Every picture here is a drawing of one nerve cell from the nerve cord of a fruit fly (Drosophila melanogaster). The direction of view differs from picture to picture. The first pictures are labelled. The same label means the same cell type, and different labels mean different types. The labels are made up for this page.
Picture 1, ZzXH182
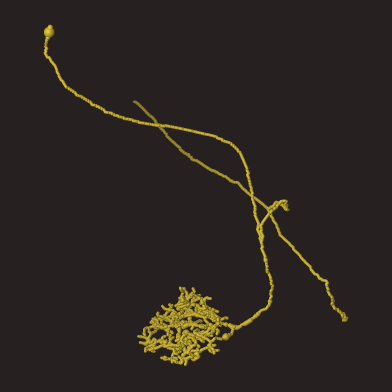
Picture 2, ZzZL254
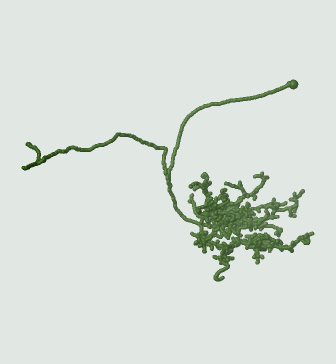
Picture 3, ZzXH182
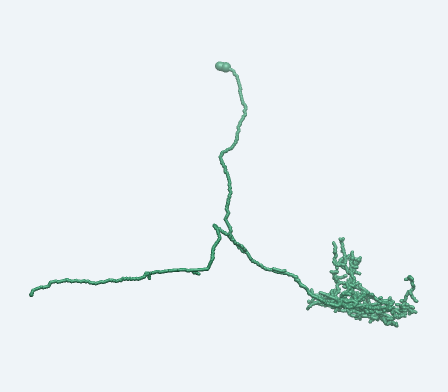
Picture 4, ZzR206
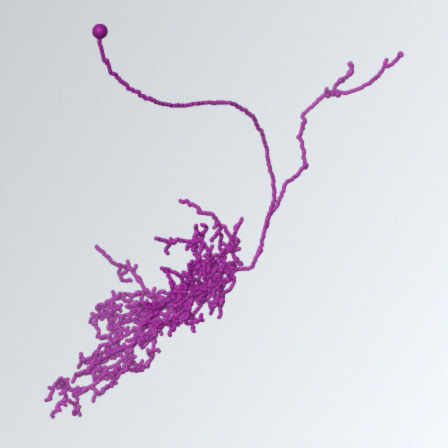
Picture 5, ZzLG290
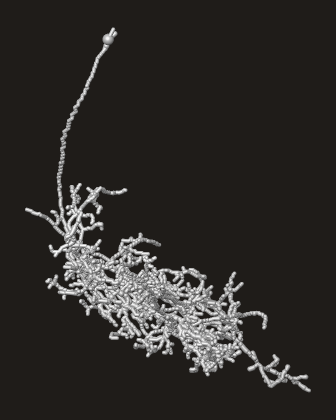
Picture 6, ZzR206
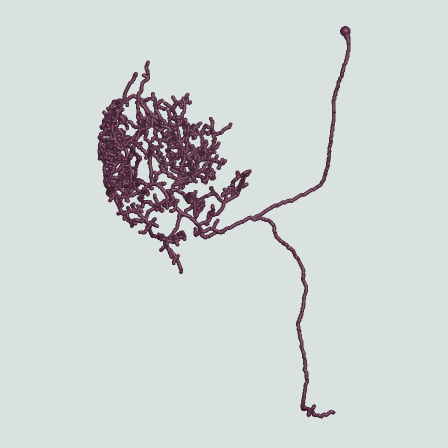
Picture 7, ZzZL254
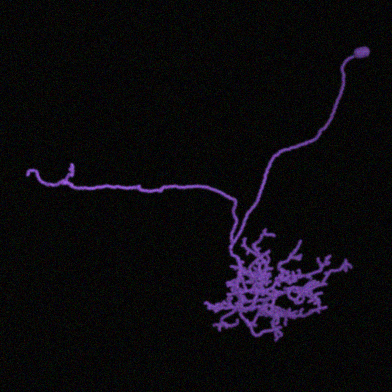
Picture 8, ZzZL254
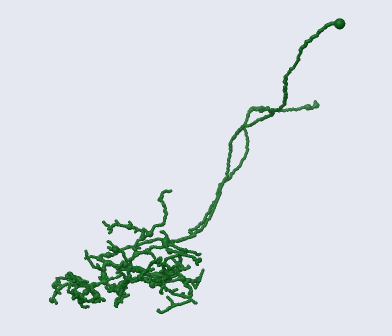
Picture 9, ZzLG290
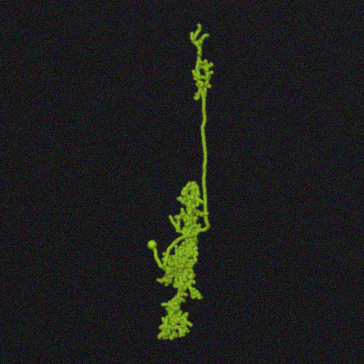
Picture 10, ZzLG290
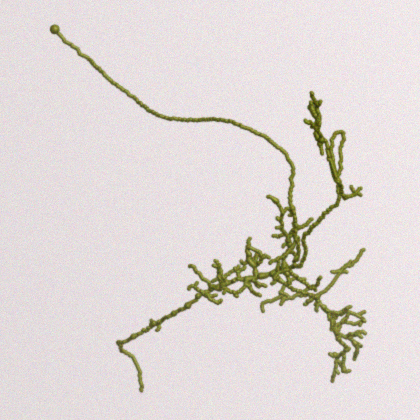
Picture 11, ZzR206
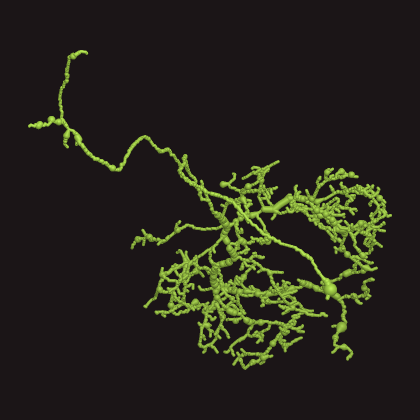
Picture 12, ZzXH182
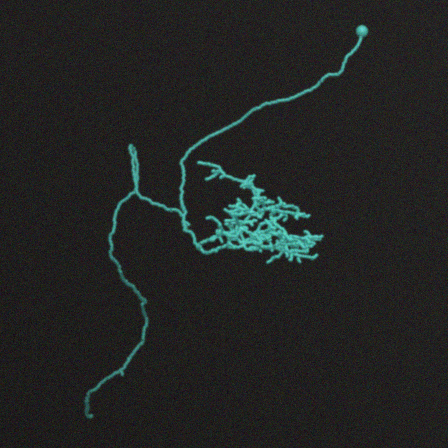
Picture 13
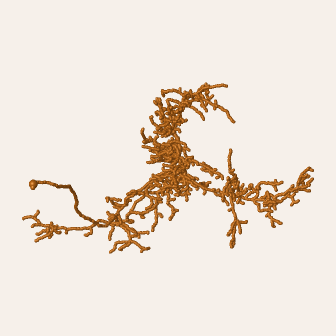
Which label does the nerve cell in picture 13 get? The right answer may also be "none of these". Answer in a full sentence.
It belongs to ZzLG290.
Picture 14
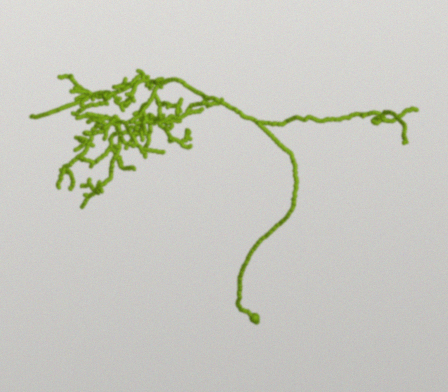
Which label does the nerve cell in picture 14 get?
It belongs to ZzZL254.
